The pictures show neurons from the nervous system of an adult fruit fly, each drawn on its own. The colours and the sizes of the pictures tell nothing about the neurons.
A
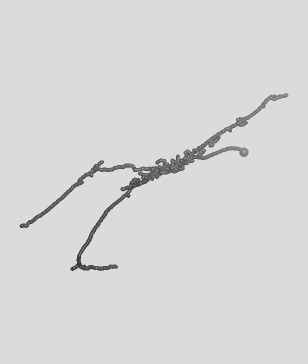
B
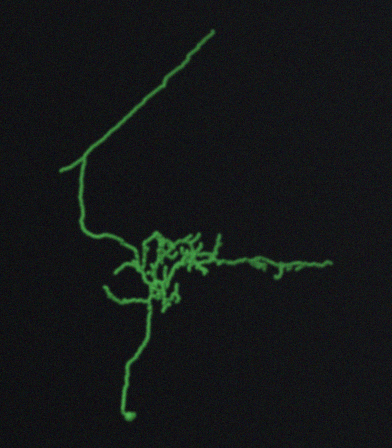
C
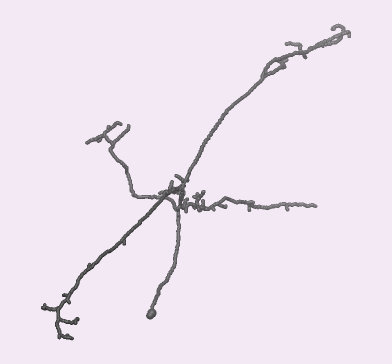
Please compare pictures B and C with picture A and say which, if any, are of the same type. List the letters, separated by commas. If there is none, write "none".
C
